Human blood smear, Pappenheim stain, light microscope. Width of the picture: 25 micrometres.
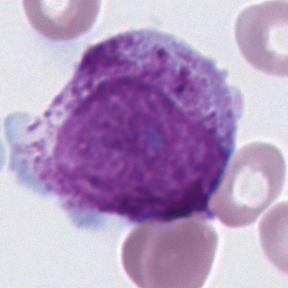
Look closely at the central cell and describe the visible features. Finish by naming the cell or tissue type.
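Chromatin fine and lacy, not clumped. Pale bluish spot near the centre of the nucleus. On the left, a pale blue cytoplasmic area with few granules bulges out. Granules densest along the upper edge, above the nucleus. This is an atypical promyelocyte.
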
